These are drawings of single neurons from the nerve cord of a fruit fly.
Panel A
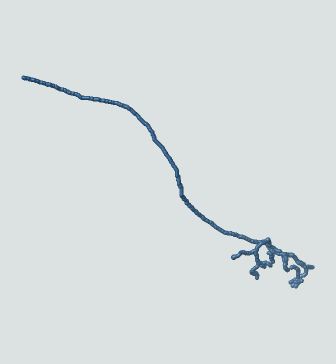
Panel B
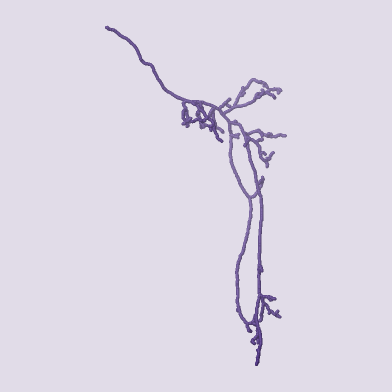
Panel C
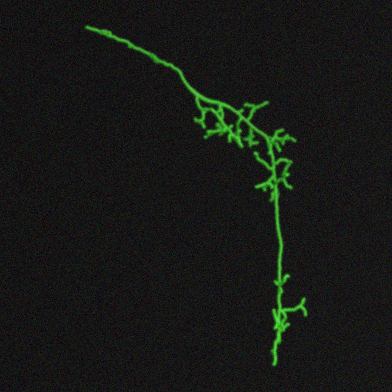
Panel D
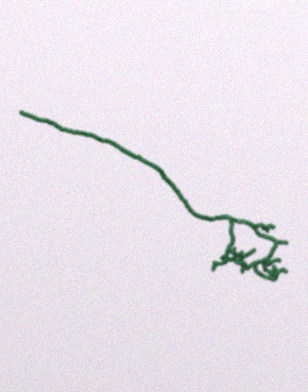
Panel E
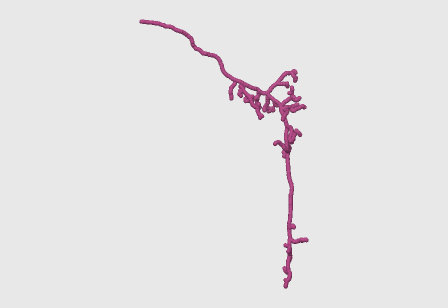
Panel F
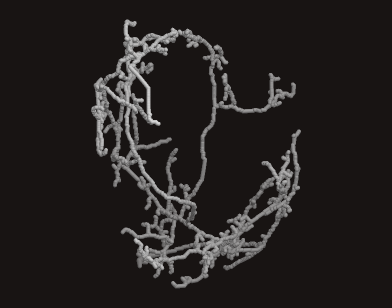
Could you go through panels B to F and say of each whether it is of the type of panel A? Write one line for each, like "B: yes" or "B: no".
B: no
C: no
D: yes
E: no
F: no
